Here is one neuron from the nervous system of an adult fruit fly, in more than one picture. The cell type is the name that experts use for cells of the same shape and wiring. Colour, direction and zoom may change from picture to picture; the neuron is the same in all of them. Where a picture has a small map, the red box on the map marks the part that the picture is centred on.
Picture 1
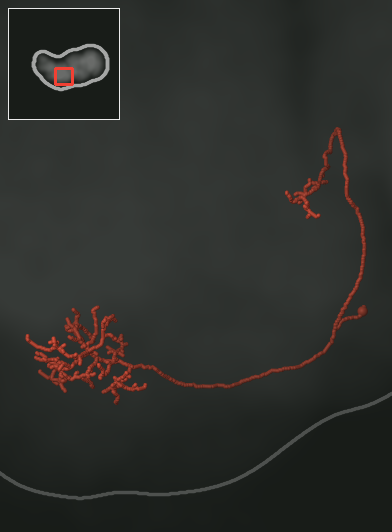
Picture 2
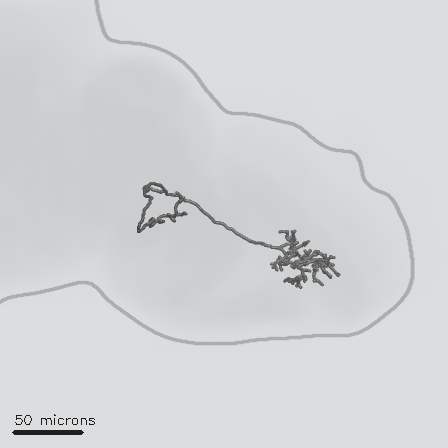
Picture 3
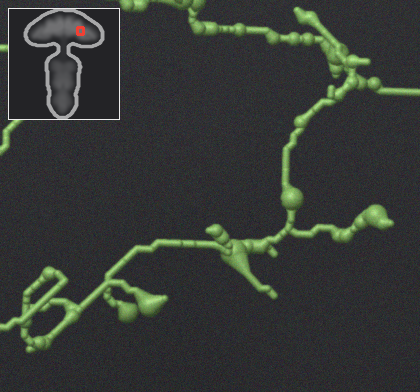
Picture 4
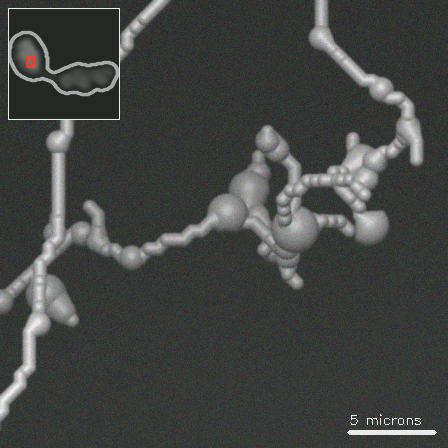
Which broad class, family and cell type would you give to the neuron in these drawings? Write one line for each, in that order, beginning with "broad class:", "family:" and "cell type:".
broad class: optic-lobe intrinsic neuron
family: MeLo
cell type: MeLo3a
